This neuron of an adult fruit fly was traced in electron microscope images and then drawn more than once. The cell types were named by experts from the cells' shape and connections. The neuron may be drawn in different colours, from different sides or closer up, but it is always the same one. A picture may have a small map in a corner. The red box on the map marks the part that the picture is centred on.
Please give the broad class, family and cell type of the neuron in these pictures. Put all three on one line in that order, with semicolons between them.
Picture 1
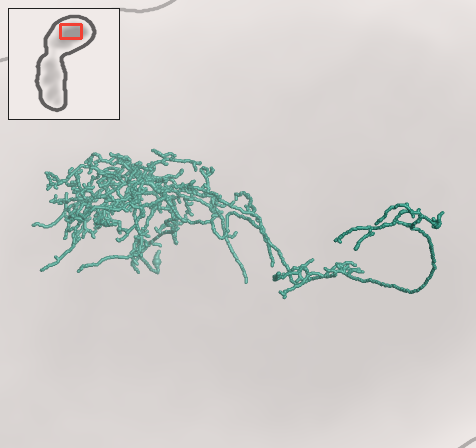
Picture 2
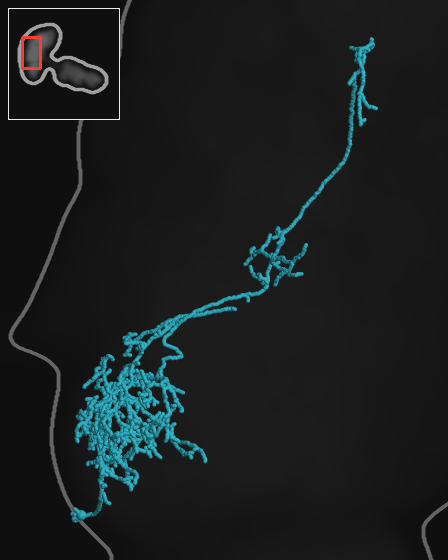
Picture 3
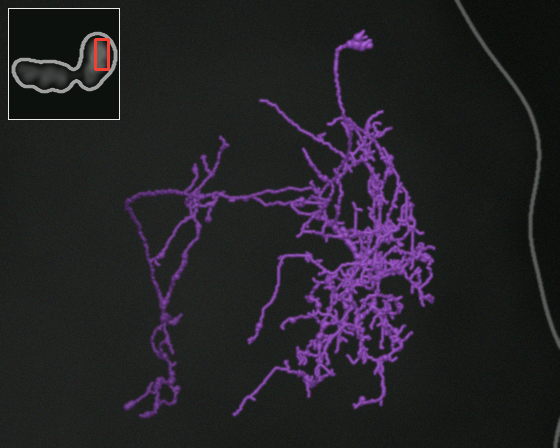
central-brain intrinsic neuron; hemilineage VLPl2_medial; AVLP192_b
